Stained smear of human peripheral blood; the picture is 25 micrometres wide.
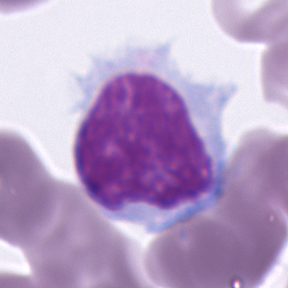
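Hairy cell at the centre of a stained peripheral blood smear. Many fine, hair-like projections fringe the edge of the cytoplasm, most plentiful along the top and right. The cytoplasm is pale blue. The nucleus fills most of the cell, and its purple chromatin has a fine, streaky pattern rather than coarse clumps.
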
